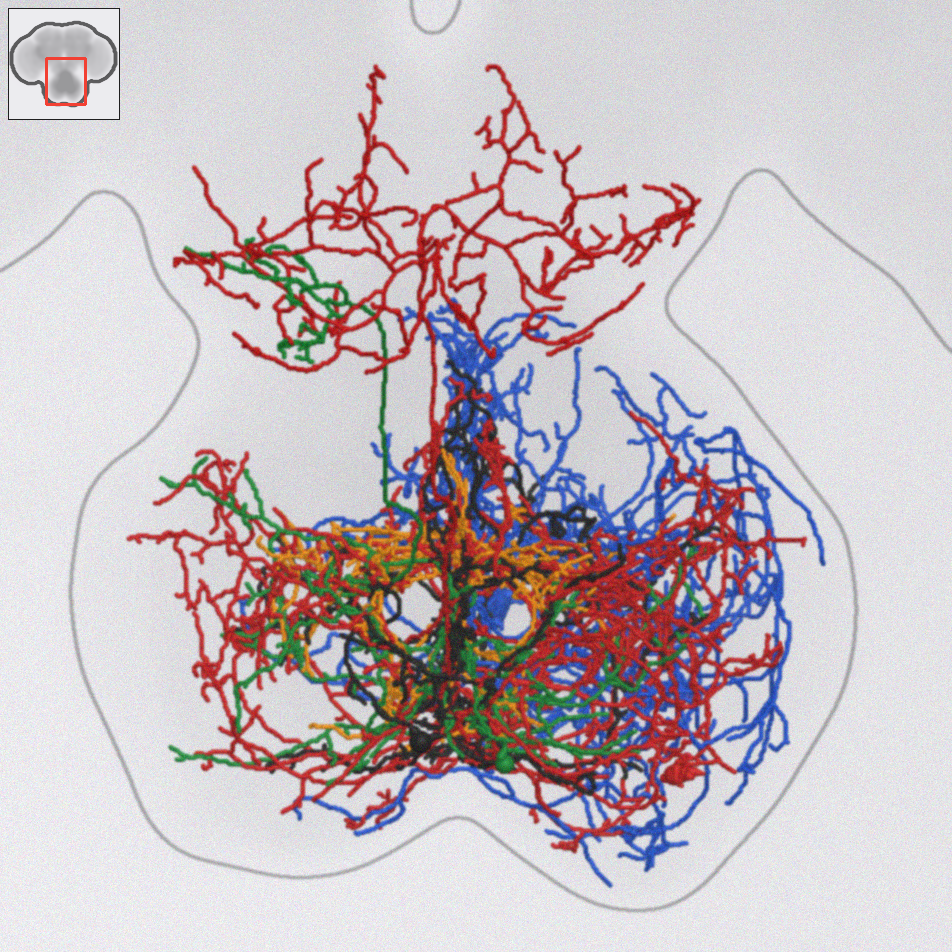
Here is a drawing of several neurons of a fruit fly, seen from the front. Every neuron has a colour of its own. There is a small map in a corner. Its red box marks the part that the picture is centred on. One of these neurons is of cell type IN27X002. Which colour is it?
blue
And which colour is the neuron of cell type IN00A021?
orange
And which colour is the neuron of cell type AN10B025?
green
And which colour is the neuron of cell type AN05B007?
red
